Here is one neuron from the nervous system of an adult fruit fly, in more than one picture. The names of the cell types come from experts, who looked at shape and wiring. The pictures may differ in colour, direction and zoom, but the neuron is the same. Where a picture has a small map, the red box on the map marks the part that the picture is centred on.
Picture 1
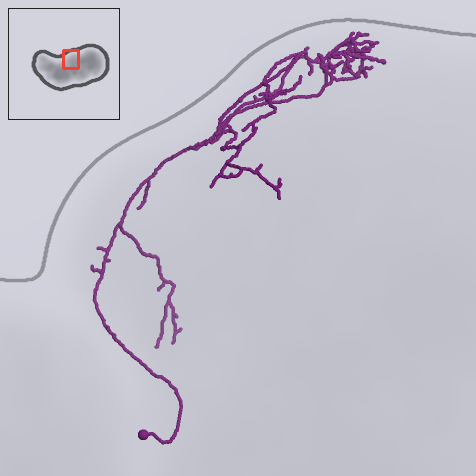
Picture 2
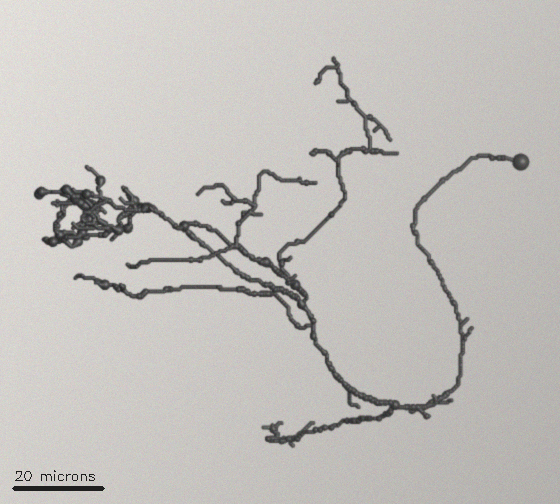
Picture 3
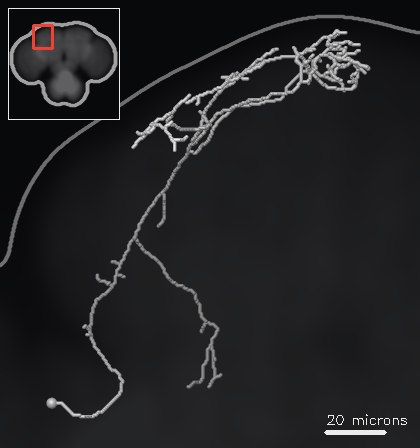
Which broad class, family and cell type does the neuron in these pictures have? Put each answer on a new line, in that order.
central-brain intrinsic neuron
hemilineage LHa3
CB4087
